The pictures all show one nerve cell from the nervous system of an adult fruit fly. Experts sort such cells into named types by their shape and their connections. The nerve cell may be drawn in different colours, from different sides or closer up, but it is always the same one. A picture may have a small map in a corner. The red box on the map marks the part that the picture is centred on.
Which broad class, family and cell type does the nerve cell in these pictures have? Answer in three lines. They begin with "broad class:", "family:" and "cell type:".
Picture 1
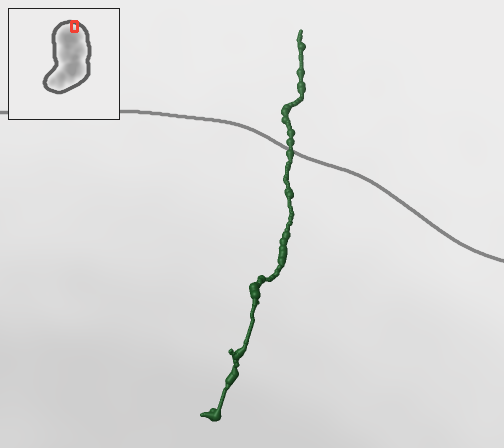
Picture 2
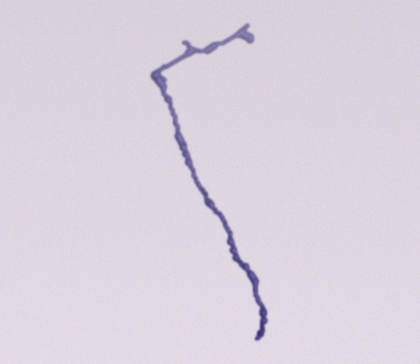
broad class: photoreceptor or other optic-lobe sensory neuron
family: class visual
cell type: R7p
